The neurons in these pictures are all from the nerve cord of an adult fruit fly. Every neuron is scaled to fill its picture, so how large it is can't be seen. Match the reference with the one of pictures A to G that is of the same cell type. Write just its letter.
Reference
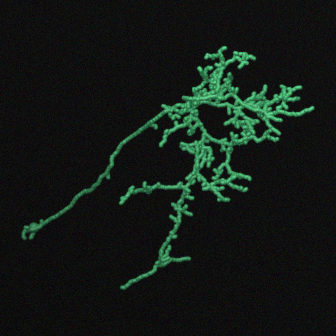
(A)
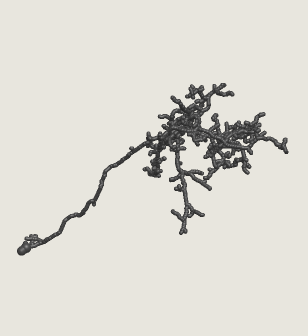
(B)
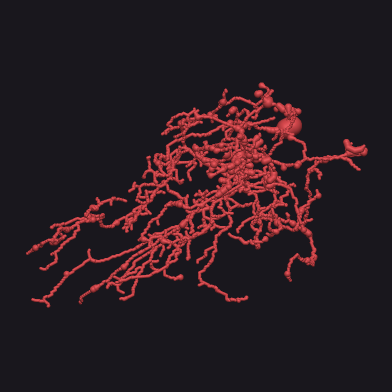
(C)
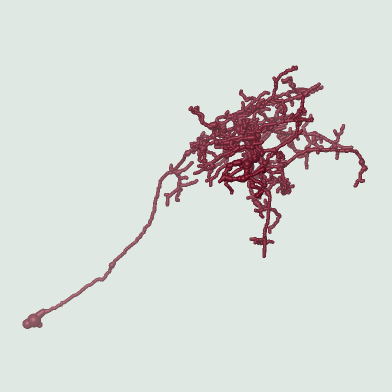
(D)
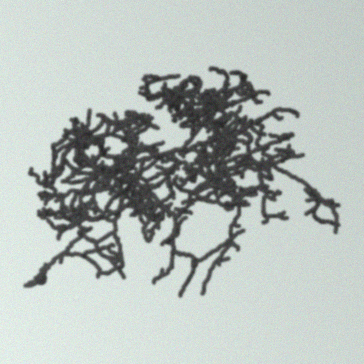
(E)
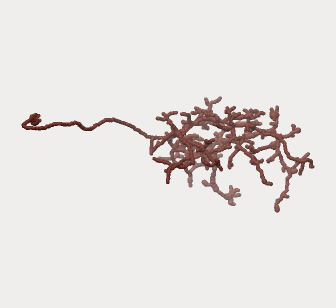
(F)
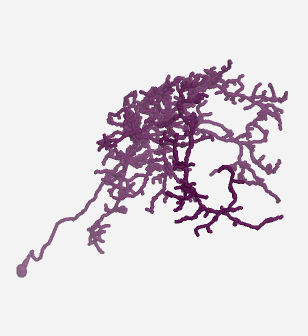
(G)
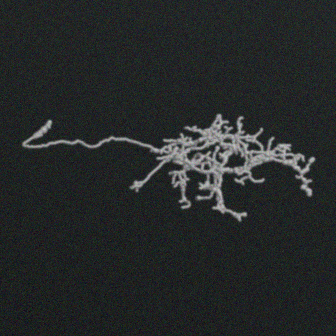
A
